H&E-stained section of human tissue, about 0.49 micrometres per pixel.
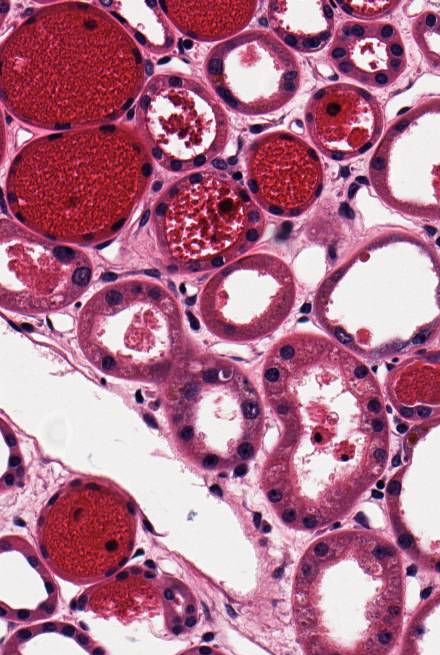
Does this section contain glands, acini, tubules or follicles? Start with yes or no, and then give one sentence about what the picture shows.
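Yes. The field is made up of closely packed round to oval tubules cut in cross-section.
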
